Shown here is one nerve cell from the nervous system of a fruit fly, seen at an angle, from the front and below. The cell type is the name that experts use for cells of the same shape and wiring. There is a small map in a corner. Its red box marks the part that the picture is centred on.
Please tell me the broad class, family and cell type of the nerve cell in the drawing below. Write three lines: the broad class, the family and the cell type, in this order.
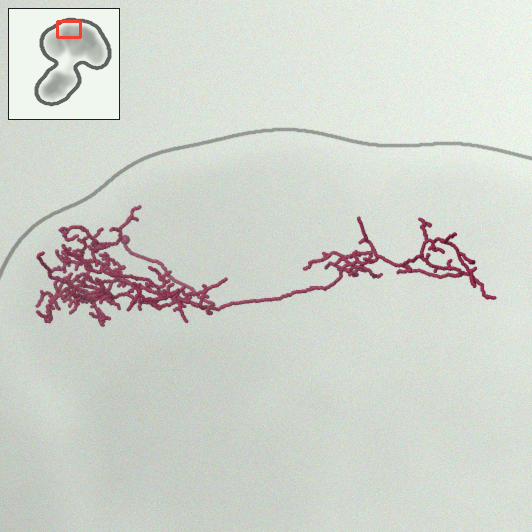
central-brain intrinsic neuron
hemilineage VLPd&p1_posterior
LHPD2a1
